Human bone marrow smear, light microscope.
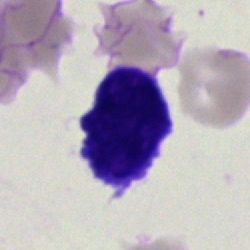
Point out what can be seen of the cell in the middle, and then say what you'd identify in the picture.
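Start at the bottom edge, where a short pointed tail sticks out from the cell. There's no distinct rim of paler cytoplasm; the whole cell stains an almost uniform deep violet. The chromatin is dense and dark, with just a faint mottled clumping, and there are no nucleoli to be seen. That one's a blast.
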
